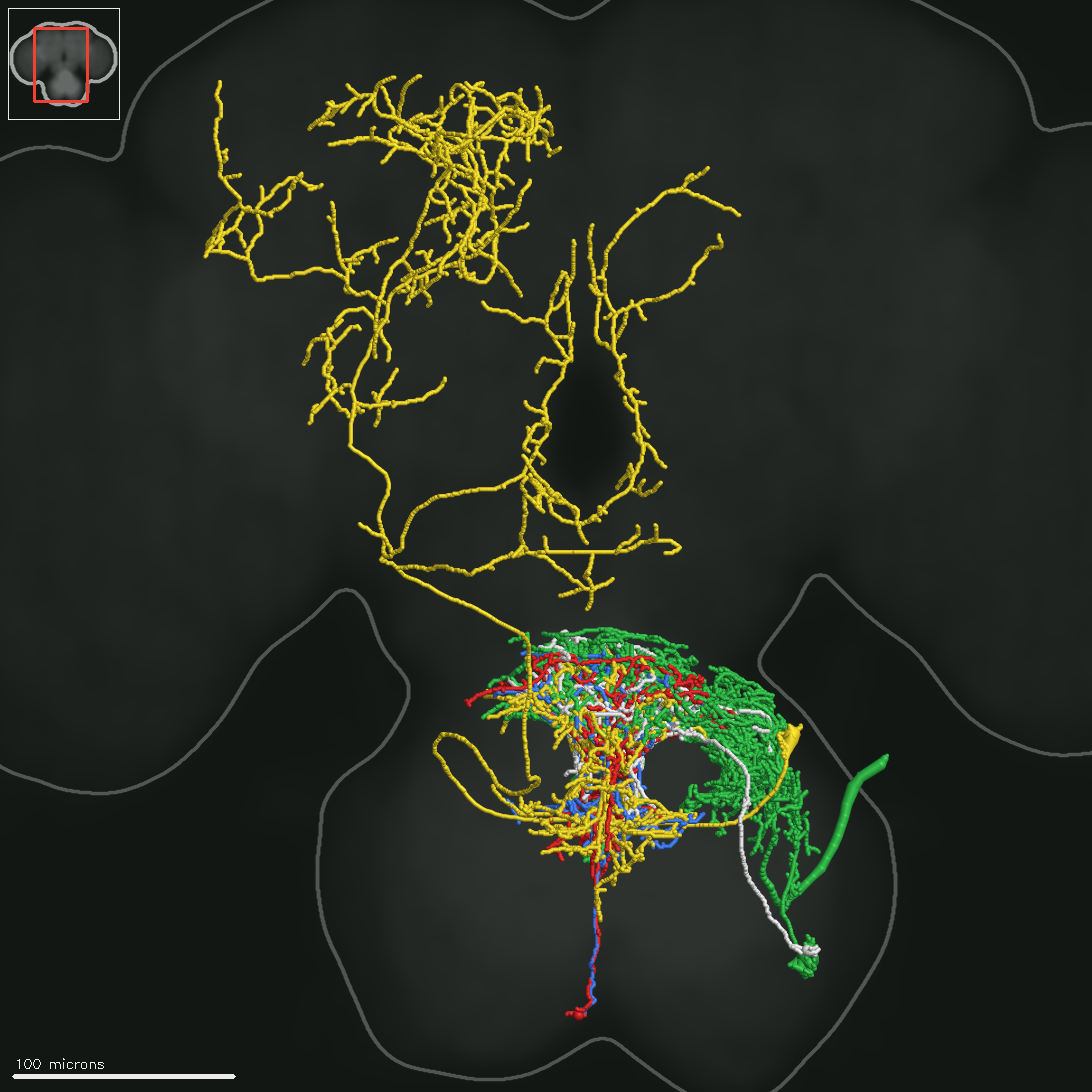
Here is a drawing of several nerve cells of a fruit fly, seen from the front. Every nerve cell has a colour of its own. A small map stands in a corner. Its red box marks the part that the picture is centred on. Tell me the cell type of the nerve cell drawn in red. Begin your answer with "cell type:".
cell type: IN00A032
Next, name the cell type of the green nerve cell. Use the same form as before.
cell type: MNwm36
